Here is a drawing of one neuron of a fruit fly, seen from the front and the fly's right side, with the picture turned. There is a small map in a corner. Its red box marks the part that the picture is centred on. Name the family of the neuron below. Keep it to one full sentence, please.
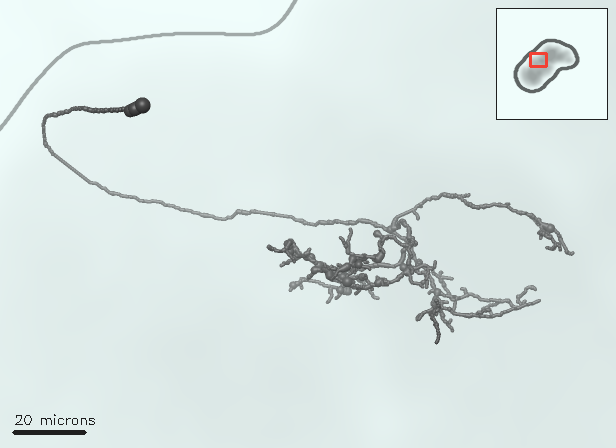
Concerning family, this neuron is hemilineage MD3.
